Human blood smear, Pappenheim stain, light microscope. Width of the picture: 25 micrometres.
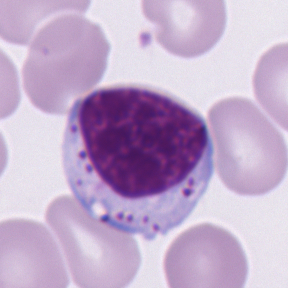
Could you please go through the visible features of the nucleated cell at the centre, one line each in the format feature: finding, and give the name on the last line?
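Cell border: roughly round, as you can see.
Nucleus: one single mass, with no lobes.
Cytoplasm: a pale blue colour.
Granules: look for a few separate dark purple ones scattered through the cytoplasm.
What we call it: large granular lymphocyte.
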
